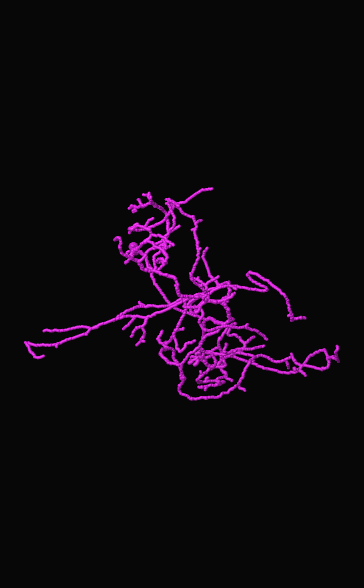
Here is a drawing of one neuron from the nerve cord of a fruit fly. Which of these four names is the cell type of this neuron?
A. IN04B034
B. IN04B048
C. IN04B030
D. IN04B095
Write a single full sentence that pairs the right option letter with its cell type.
Identified by cell type, the neuron is IN04B030 from option C.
